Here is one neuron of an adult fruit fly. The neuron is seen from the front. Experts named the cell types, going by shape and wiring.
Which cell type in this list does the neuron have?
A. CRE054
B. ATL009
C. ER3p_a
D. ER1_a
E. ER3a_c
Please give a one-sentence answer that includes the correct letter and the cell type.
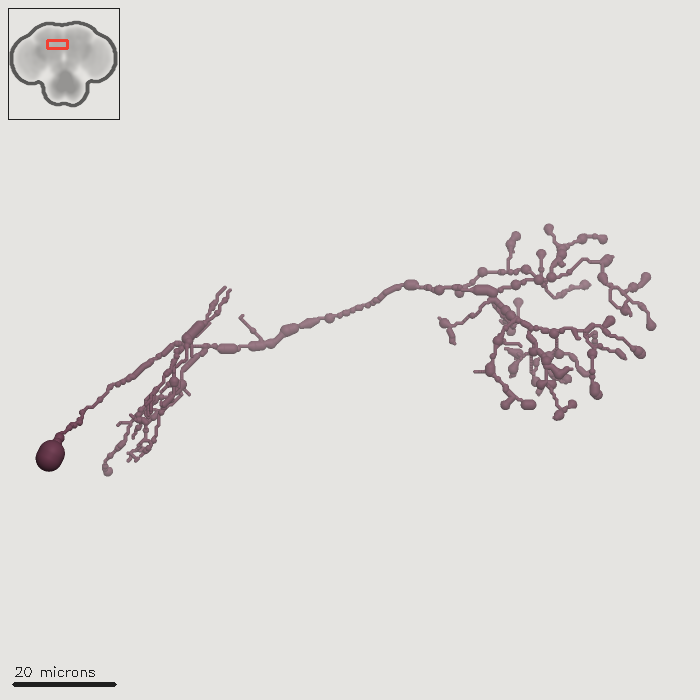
It is ER3a_c, option E, that is the cell type of the neuron.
